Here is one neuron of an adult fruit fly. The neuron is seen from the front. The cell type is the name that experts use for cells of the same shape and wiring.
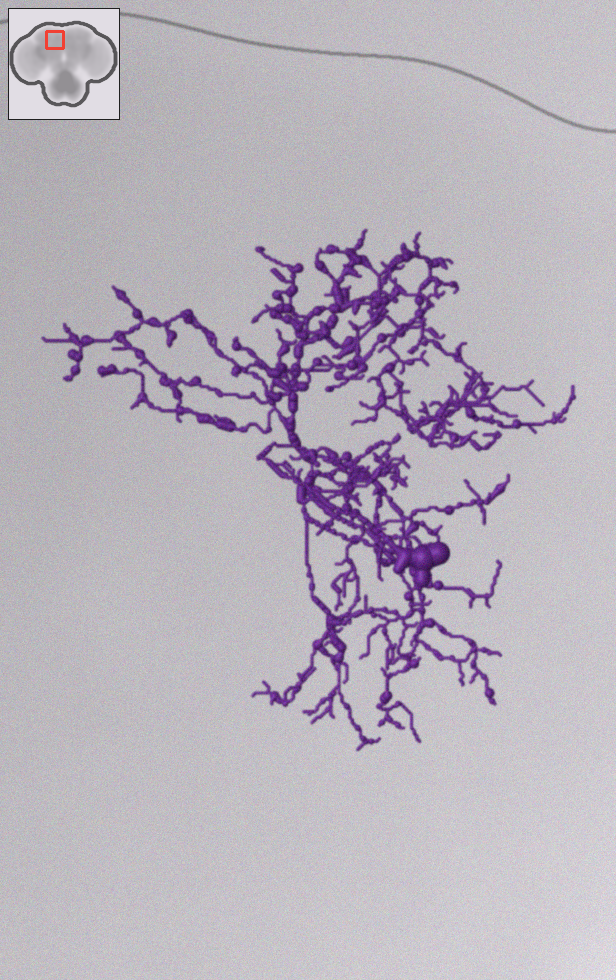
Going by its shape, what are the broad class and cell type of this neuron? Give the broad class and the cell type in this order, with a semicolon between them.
central-brain intrinsic neuron; SMP075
